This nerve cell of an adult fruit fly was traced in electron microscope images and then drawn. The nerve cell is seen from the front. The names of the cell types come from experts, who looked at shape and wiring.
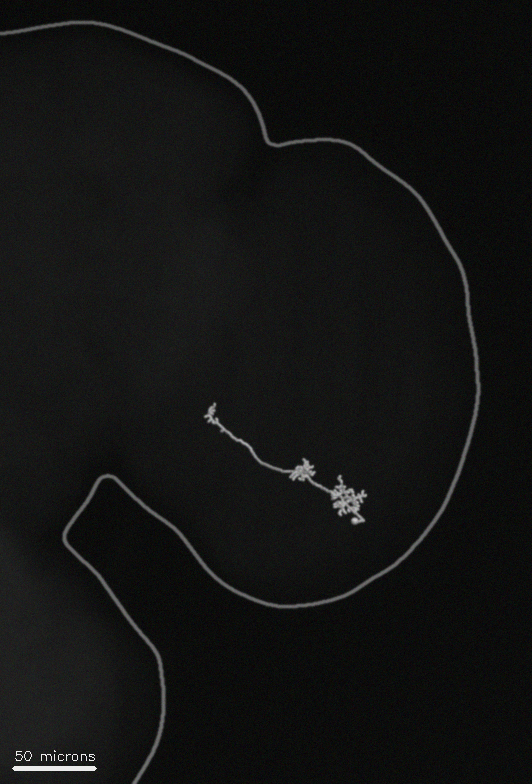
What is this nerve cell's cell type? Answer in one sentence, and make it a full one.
With respect to cell type, this nerve cell is Tm6.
